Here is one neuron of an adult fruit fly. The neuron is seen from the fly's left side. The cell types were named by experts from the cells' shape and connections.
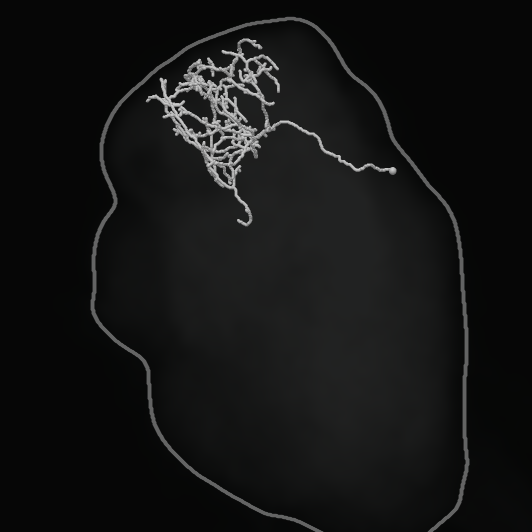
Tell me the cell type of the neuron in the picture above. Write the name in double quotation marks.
"pC1_15a"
